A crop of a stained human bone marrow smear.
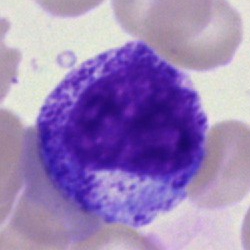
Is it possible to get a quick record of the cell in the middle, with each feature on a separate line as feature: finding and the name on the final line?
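Nucleus: fills most of the cell, cytoplasm left mainly at the bottom
Nuclear stain: deep purple, mottled and uneven
Granules: coarse, dark purple, scattered through the cytoplasm
Left edge: crowded with dark granules
Name: promyelocyte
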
